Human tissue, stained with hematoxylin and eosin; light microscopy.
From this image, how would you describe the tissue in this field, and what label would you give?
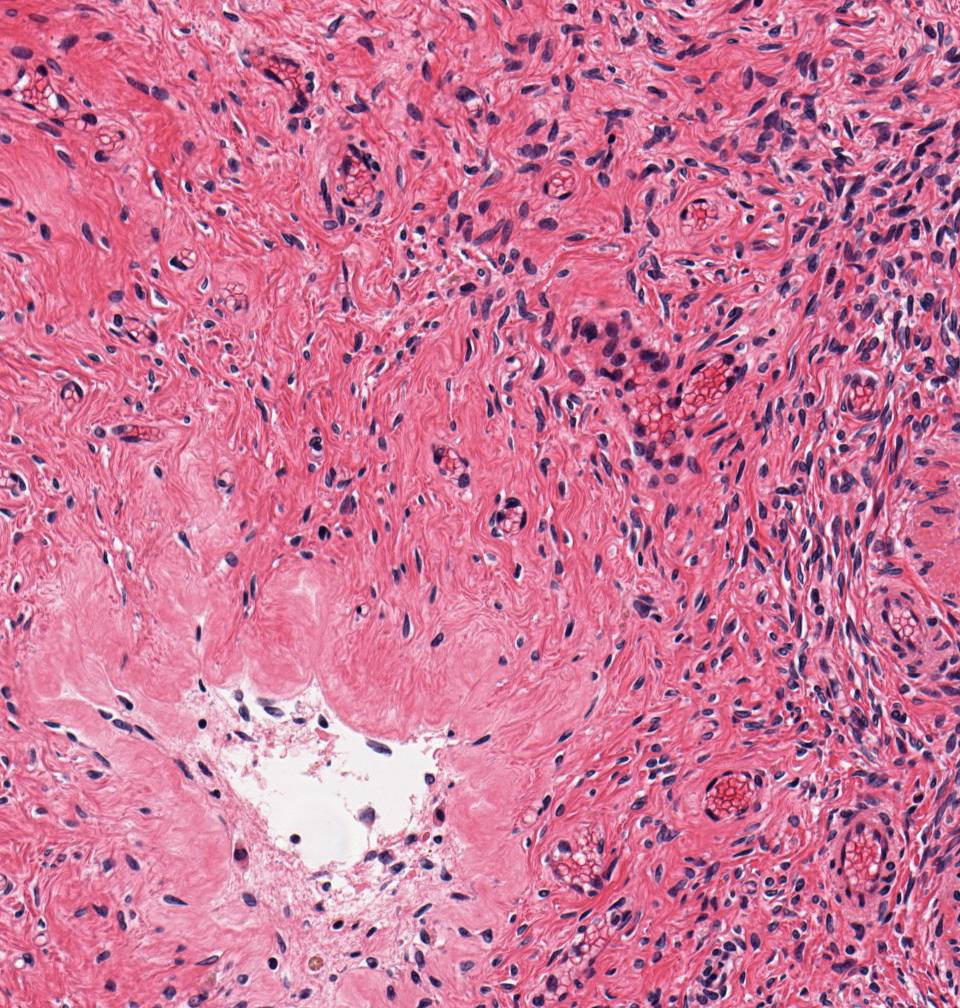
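Cell crowding is greater on the right of the field than on the left. Most cells are spindle-shaped, their elongated nuclei staining dark. Several small vessels are ringed by a concentric cuff of cells and fibres. In the lower left lies paler, glassy, almost cell-free pink material. This is ovary.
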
